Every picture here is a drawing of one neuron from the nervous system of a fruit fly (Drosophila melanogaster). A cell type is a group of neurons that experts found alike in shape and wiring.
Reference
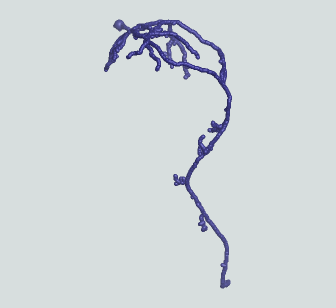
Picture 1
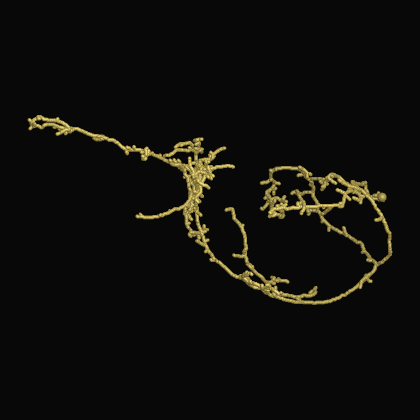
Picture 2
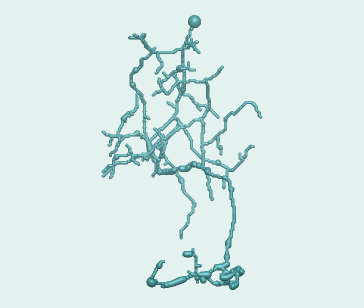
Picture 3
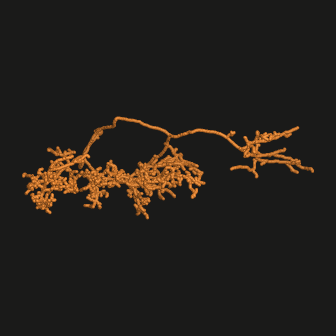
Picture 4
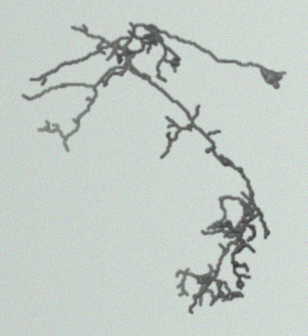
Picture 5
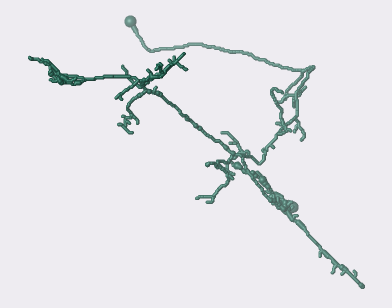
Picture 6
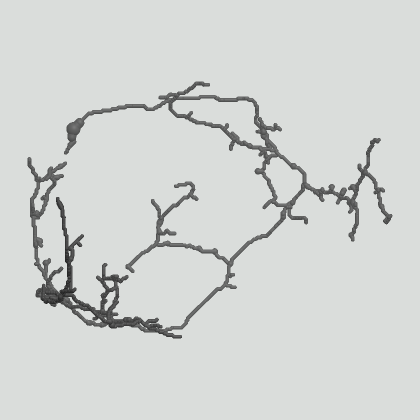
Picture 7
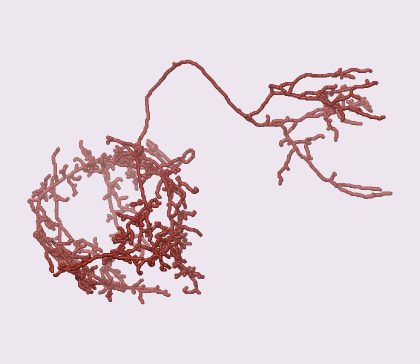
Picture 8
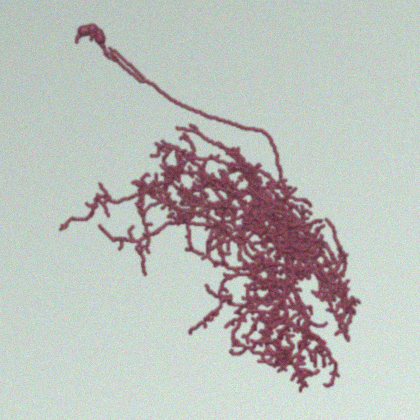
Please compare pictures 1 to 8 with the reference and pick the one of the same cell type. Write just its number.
6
